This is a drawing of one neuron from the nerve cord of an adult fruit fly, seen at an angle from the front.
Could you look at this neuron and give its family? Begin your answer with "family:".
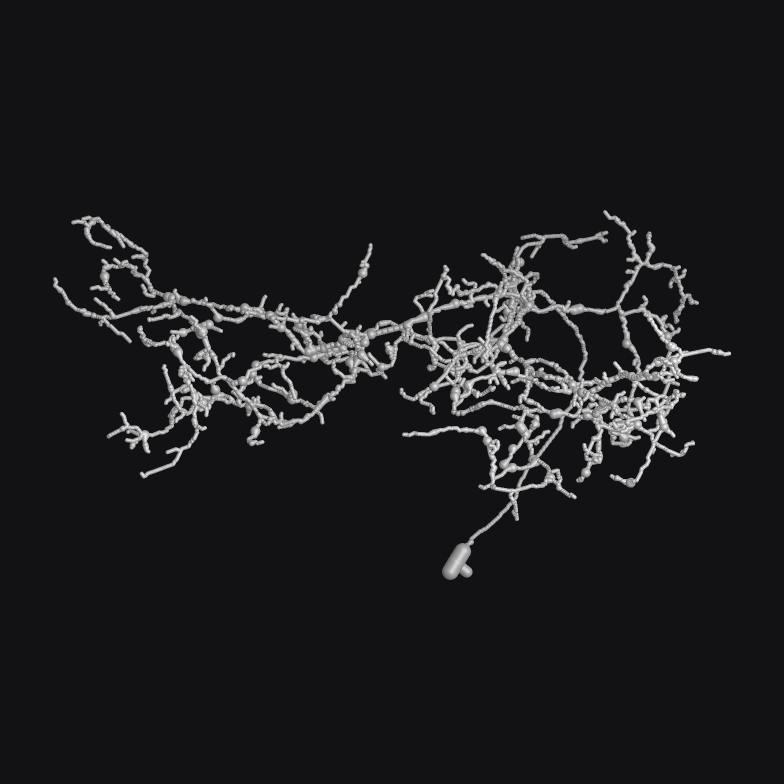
family: hemilineage 00A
